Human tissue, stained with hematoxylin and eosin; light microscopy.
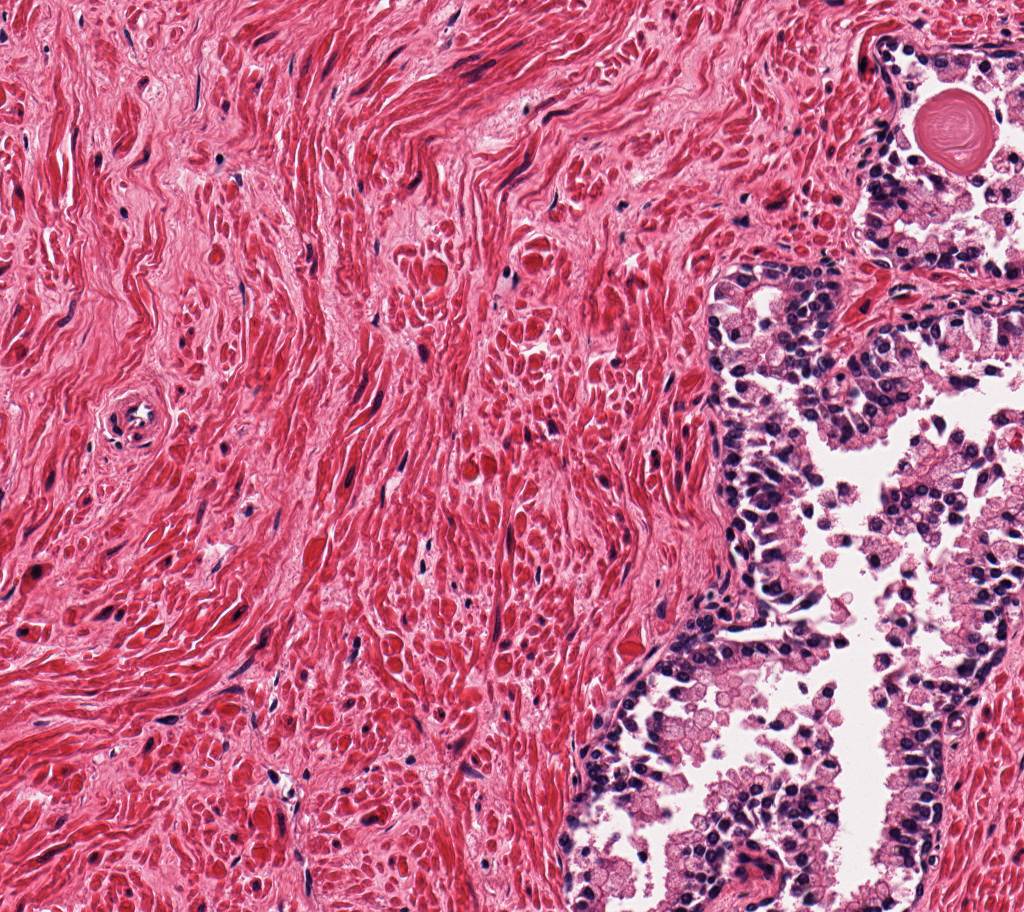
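Prostate. Stroma: dense pink fibromuscular tissue across the left two-thirds, its nuclei sparse, dark and mostly elongated. Glands: right third, lined by columnar cells with pale, finely granular pink cytoplasm and dark round nuclei. Lining: papillary infoldings projecting into the lumen on the right.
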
